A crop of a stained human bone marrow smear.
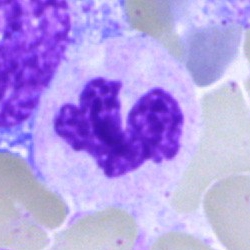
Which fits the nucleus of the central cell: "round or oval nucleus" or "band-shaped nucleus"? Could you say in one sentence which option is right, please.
The nucleus is a bent band and not a compact round or oval mass, and has no lobes.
